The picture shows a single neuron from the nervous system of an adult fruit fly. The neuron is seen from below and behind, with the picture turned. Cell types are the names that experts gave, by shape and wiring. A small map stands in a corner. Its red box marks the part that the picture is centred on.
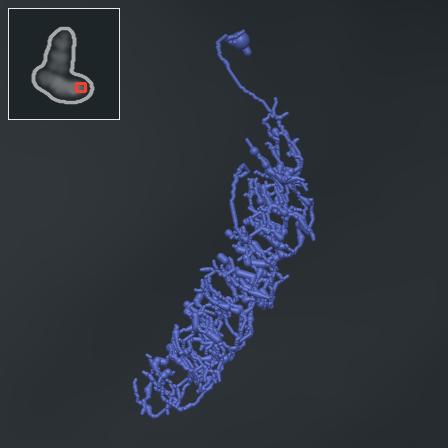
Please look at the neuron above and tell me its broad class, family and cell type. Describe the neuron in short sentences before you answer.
Its cell body lies at the top of the picture. The picture shows dozens of branch ends. Its broad class is optic-lobe intrinsic neuron. Its family is Pm. Its cell type is Pm2a.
